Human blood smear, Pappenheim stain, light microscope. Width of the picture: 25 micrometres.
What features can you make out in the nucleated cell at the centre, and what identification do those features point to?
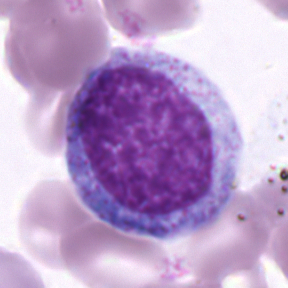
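The central cell has a round, smooth outline with no surface projections. Its nucleus is off-centre, displaced toward the upper left. The chromatin is finely granular and stippled rather than coarsely clumped. Fine reddish-purple granules are scattered throughout the cytoplasm. This cell is a promyelocyte.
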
